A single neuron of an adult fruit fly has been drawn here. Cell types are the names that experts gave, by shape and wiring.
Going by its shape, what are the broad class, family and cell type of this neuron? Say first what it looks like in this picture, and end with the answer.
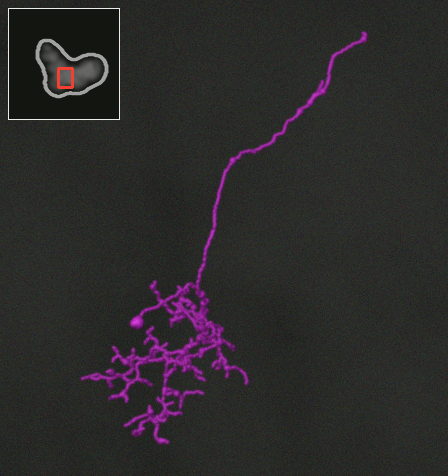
Dozens of branch ends can be seen. As drawn here it is taller than it is wide. It is a visual projection neuron. Its family is LC. It is of cell type LC20a.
